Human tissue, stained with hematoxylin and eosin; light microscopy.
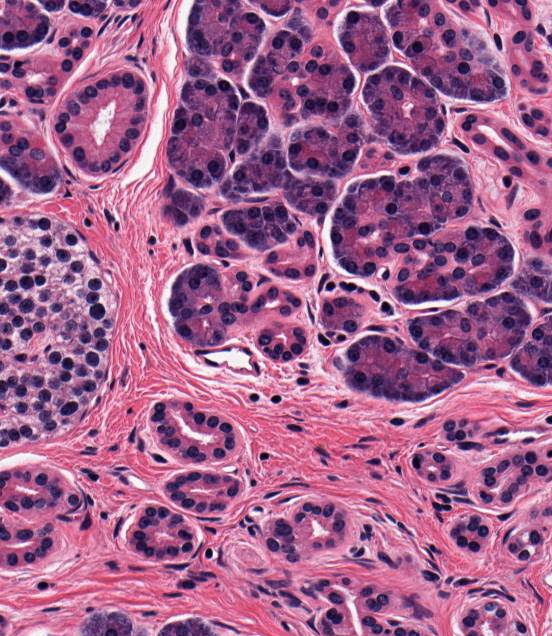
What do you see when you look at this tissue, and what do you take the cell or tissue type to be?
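Closely packed acini, grouped into rounded lobules, fill the upper right. Their cells are pyramidal, with round basal nuclei and purple-staining basal cytoplasm. The lower field holds many small tubules of cuboidal cells around small central lumens. No fat cells are present. This is pancreas.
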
